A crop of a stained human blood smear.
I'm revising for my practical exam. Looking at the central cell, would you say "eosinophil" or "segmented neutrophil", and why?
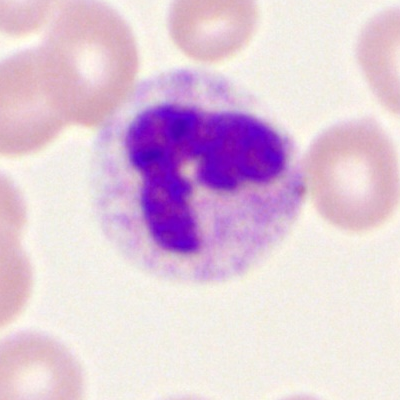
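This is a segmented neutrophil. The deciding feature is the granules: those scattered through its cytoplasm are fine and purple, not large orange-red ones.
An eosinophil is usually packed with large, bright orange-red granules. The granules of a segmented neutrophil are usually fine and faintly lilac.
The cytoplasm here is plentiful and pale pinkish-lilac, surrounding the nucleus on all sides. The chromatin is dense and stains dark purple.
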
